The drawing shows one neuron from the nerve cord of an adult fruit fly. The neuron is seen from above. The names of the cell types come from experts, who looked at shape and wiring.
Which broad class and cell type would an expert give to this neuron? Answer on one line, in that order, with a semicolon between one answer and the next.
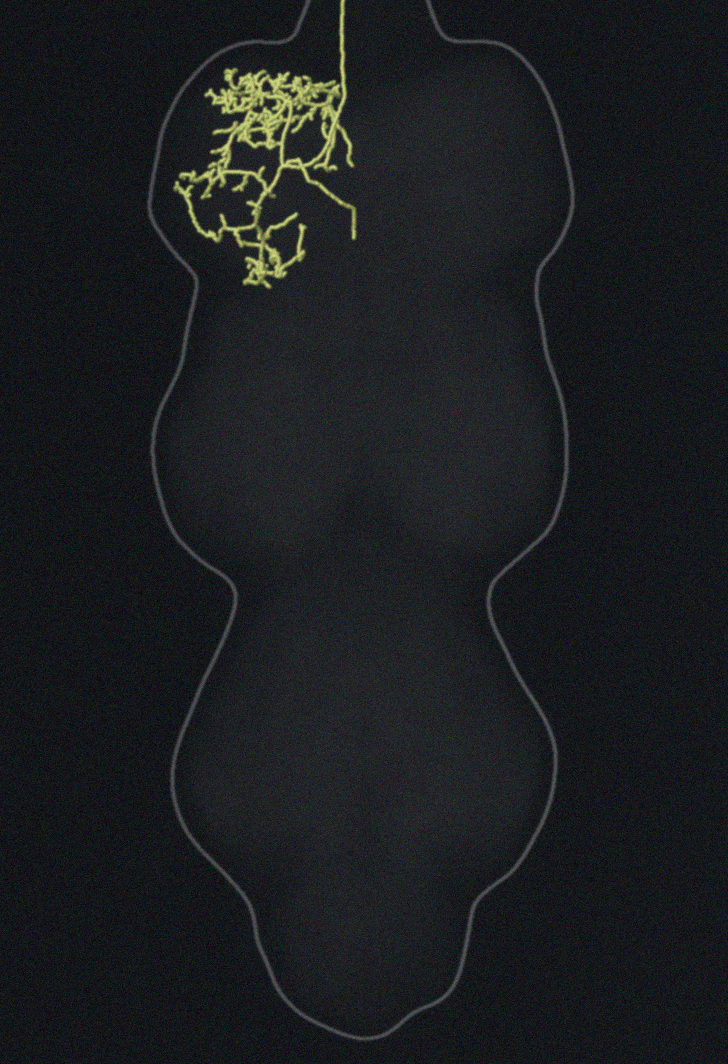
ascending neuron; ANXXX191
